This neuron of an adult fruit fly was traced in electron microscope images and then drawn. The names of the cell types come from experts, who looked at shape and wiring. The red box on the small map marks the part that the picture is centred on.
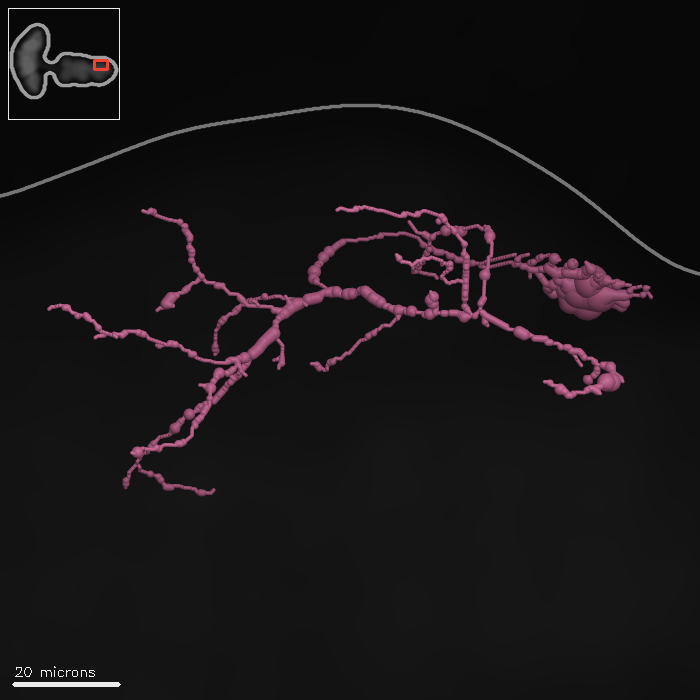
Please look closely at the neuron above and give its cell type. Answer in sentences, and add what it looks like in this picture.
It is of cell type Acc. ti flexor MN. Its broad class is motor neuron of the nerve cord. It is in the nerve cord and does not reach the brain. By the scale bar it is about 120 microns wide in this view. Dozens of branch ends can be seen.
